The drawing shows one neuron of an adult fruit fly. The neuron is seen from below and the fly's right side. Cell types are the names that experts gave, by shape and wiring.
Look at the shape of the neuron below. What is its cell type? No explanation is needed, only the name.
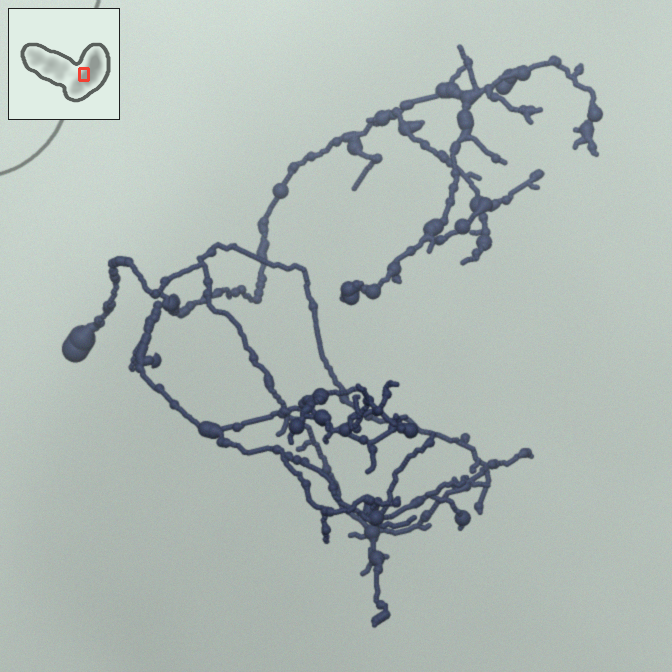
SLP275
